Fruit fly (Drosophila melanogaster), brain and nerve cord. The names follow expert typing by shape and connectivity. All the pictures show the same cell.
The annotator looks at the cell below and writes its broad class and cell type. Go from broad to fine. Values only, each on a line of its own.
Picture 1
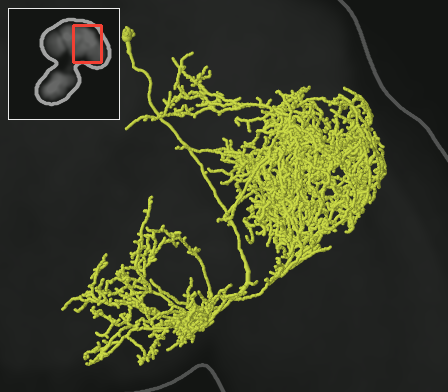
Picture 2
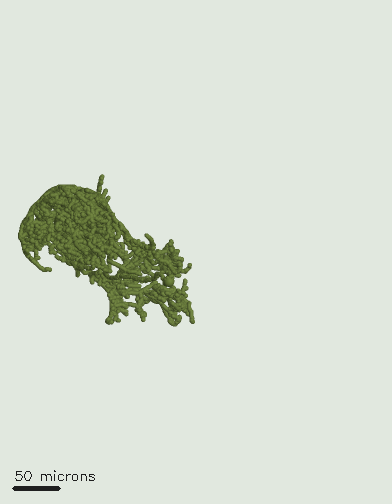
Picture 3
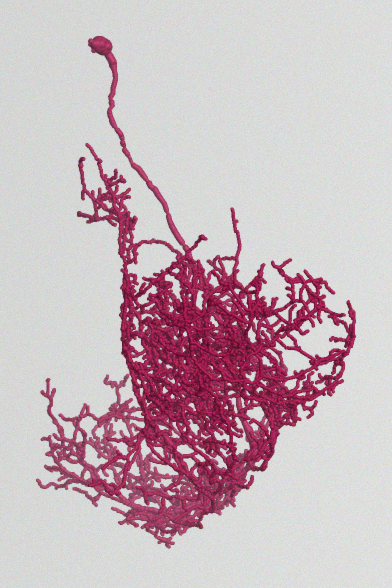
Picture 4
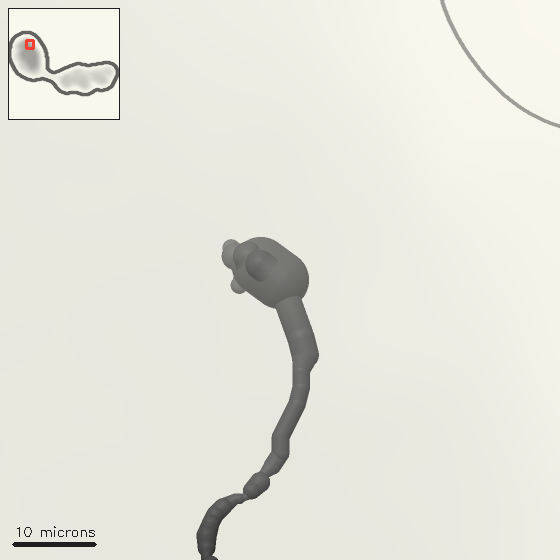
central-brain intrinsic neuron
AVLP476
